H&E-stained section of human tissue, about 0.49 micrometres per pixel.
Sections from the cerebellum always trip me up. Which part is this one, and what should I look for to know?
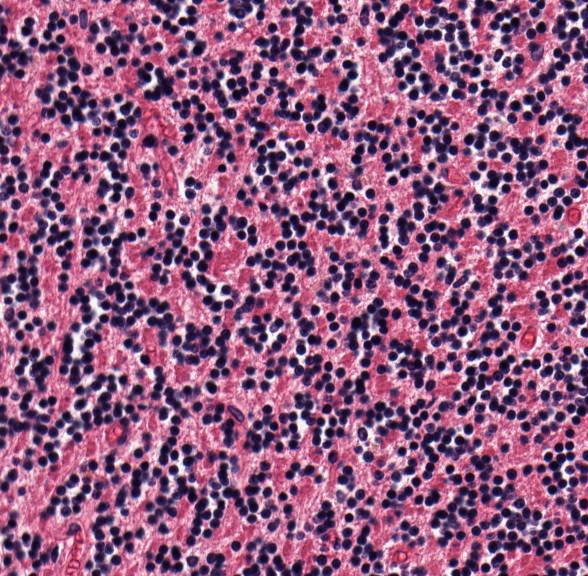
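The field is the granular layer. Small, round, uniform nuclei with dense dark chromatin and little cytoplasm crowd it evenly, between irregular pink, finely fibrillary islands free of nuclei.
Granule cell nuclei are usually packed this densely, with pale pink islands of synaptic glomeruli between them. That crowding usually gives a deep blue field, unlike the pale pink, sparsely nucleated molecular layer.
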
